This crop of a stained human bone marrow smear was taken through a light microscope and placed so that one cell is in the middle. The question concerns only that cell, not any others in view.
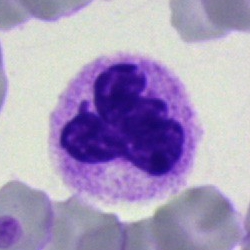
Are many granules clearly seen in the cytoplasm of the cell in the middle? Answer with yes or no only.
Yes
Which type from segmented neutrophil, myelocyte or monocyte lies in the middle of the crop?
segmented neutrophil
